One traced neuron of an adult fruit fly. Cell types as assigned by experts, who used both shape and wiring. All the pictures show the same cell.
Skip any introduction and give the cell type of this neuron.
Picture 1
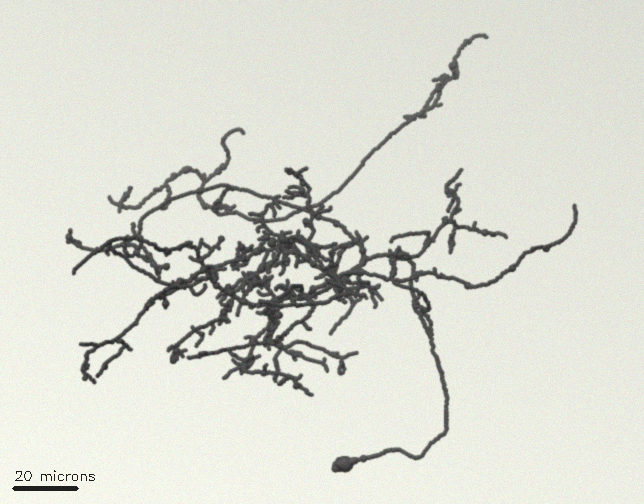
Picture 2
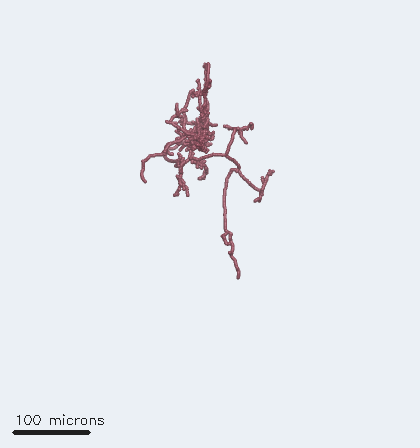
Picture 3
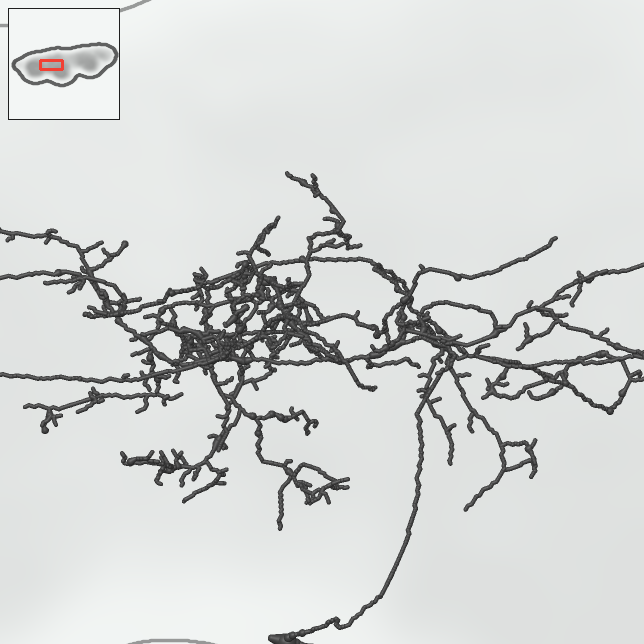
IN07B054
